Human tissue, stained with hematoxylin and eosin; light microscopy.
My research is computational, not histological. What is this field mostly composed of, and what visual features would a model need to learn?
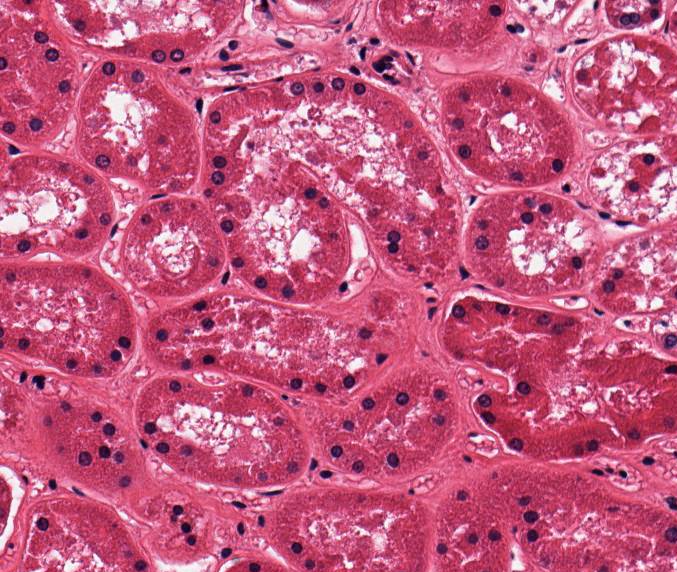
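Shown is the cortical labyrinth of the kidney: closely packed round to oval tubules, cut mostly in cross or oblique section.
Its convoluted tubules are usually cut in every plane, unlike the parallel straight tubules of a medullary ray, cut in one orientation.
A single layer of cuboidal to low columnar cells with abundant, deeply eosinophilic, finely granular cytoplasm lines each tubule.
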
